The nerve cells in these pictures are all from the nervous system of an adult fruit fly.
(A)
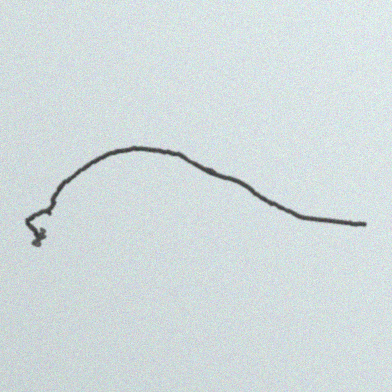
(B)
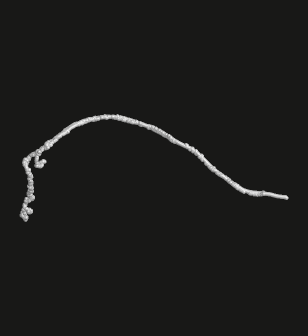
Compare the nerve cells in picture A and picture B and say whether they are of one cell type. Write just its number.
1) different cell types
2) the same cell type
2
